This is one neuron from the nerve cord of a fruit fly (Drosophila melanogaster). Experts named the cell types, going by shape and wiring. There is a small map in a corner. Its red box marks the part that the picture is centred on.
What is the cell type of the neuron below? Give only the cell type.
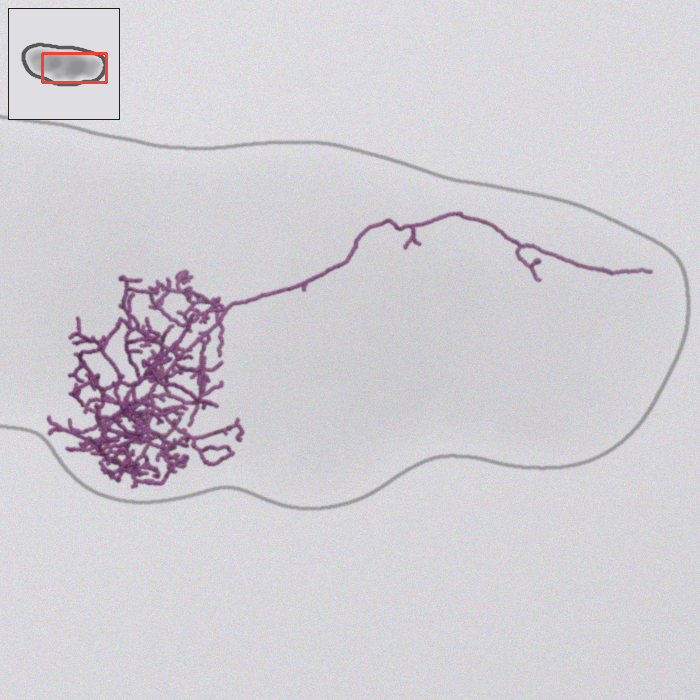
AN18B019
